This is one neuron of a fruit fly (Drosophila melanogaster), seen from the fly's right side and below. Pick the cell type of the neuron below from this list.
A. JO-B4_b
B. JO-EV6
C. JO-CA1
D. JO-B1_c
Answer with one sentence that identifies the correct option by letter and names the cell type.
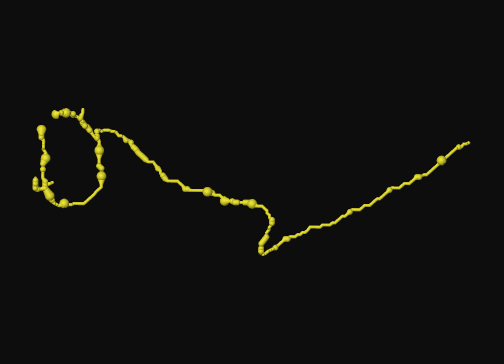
Among the options, A names the cell type of the neuron, namely JO-B4_b.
